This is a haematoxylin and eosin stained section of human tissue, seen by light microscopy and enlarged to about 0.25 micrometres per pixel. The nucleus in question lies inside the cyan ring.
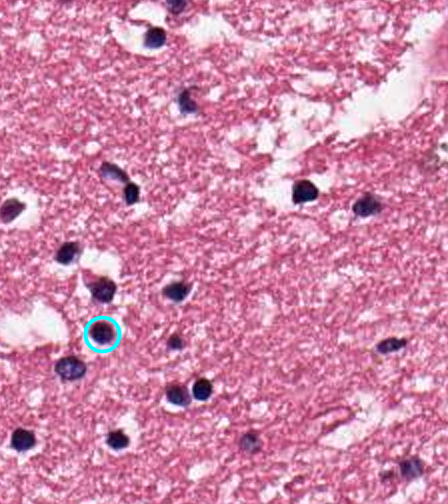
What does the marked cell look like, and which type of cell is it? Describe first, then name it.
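The nucleus is about the same size as, or a little smaller than, the other dark nuclei nearby. The cell lies on its own in the finely fibrillar pink background, a short distance from a larger clear space and with a few other dark nuclei scattered close by. This is an oligodendrocyte.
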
